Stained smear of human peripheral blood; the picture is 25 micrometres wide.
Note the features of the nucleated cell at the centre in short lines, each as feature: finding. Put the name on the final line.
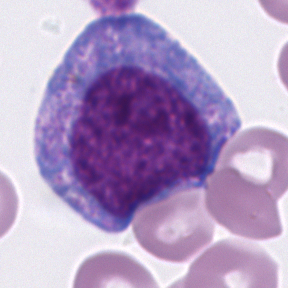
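Size: about 18 micrometres across
Nucleus: about 13 micrometres across, filling about 50% of the cell's area
Nuclear position: toward the lower part, leaving a wider band of cytoplasm above
Chromatin: mottled, darker purple clumps among lighter areas
Cytoplasm: blue, deeper blue at the cell's edge
Granules: fine, pink-purple, scattered through the cytoplasm
Name: promyelocyte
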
